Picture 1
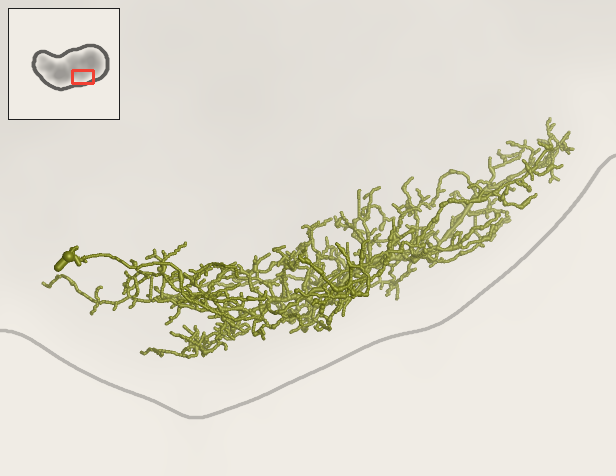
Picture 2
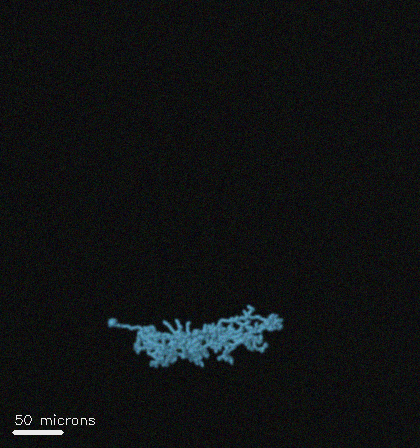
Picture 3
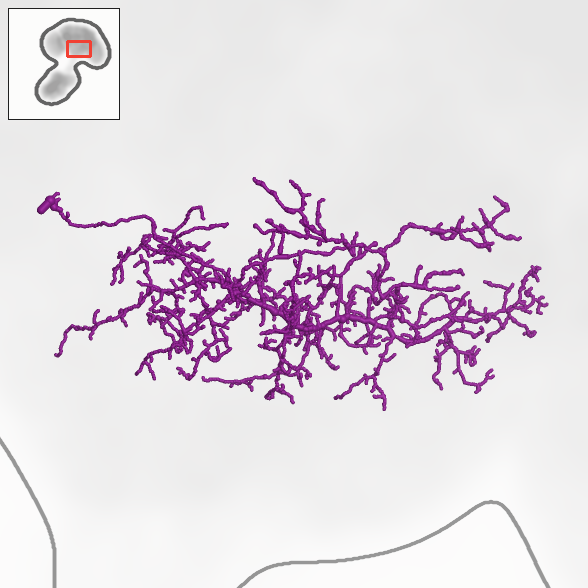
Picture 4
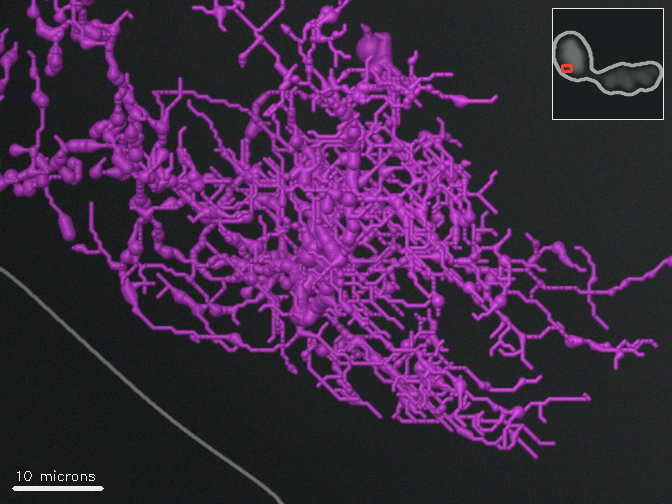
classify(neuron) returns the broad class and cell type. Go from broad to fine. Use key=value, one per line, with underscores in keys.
broad_class=central-brain intrinsic neuron
cell_type=GNG063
